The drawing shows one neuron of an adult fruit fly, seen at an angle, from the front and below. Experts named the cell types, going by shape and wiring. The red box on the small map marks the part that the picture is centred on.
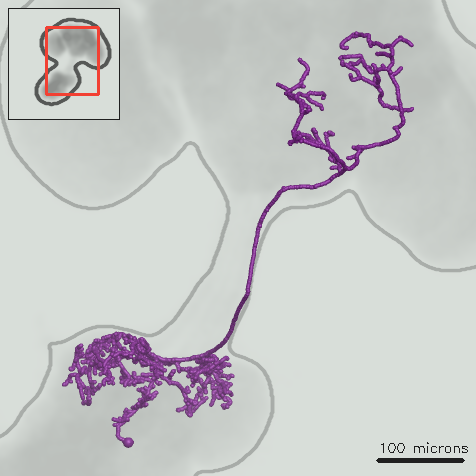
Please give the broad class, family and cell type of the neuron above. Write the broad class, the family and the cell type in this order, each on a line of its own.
ascending neuron
hemilineage 27X
AN27X011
